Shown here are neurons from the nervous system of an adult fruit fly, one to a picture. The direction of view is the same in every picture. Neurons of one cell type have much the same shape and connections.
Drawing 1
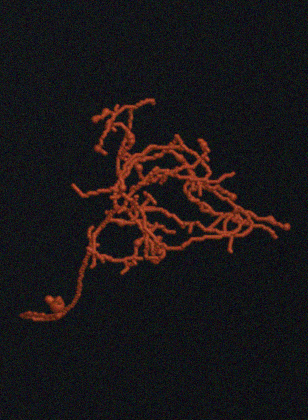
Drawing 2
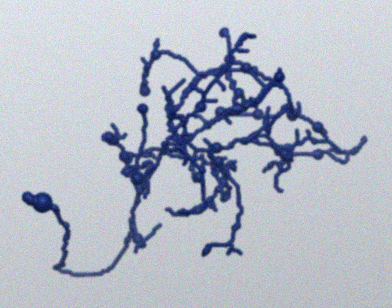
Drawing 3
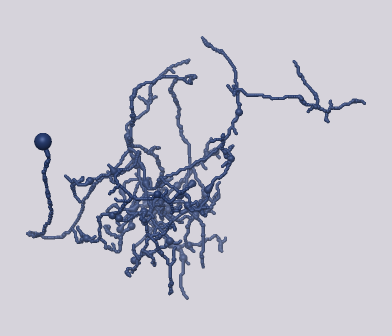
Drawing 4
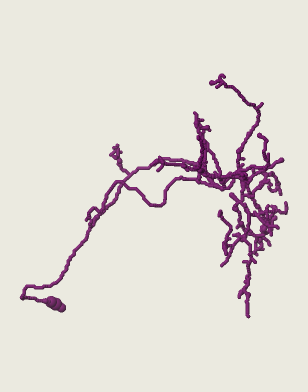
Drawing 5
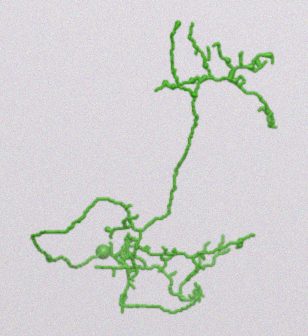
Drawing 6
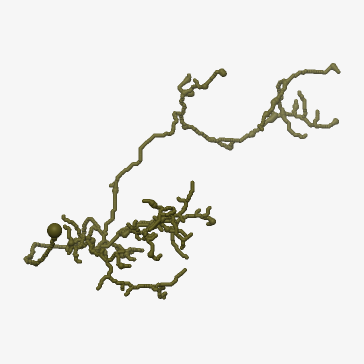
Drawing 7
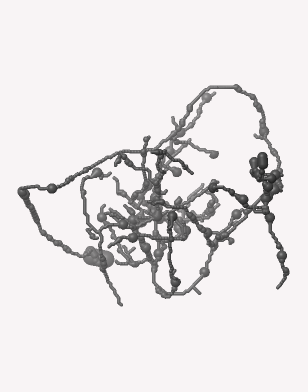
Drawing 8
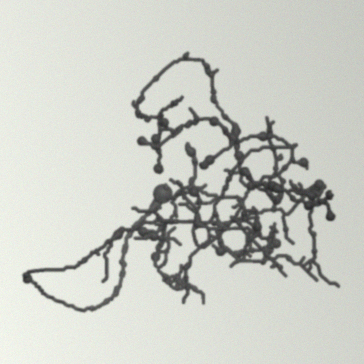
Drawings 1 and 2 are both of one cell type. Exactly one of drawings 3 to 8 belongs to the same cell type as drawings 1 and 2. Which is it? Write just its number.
8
